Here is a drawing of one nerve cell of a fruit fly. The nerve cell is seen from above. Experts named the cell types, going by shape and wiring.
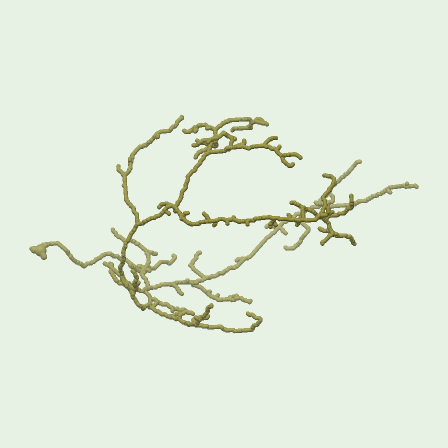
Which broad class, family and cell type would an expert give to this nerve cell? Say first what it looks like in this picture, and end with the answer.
The cell body is on the left of the picture. The picture shows dozens of branch ends. Its broad class is nerve-cord intrinsic neuron. Its family is hemilineage 13A. The cell type is IN13A029.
